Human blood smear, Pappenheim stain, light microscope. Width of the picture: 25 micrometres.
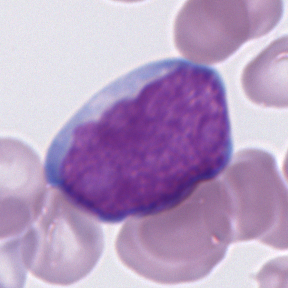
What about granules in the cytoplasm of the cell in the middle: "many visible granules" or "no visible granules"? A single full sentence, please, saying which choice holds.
The cytoplasm of the cell lacks visible granules entirely.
